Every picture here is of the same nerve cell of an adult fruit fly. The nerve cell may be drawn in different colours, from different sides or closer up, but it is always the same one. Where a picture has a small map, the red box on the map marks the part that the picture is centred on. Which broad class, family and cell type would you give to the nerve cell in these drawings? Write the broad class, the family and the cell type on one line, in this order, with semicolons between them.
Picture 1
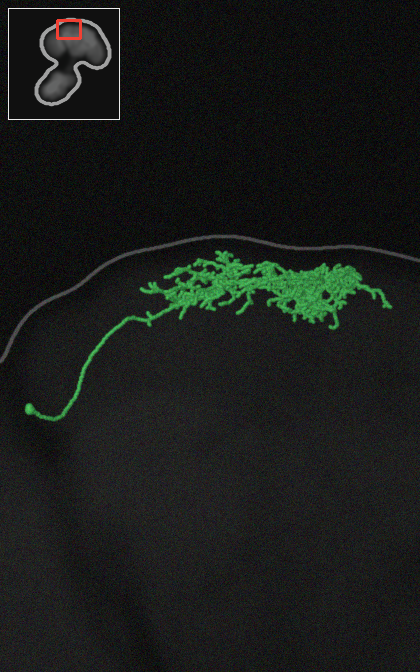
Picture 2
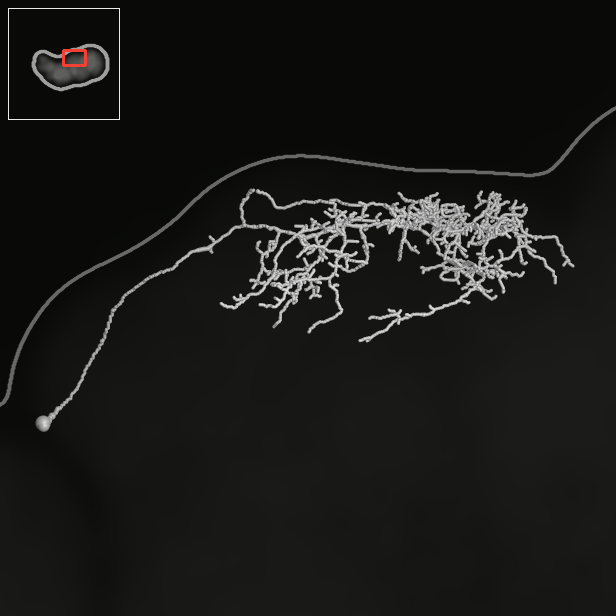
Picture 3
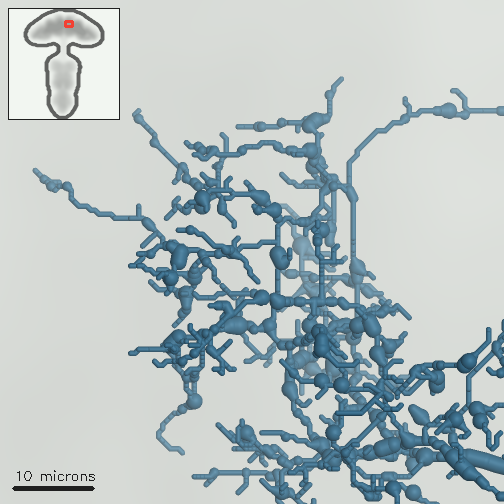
central-brain intrinsic neuron; hemilineage SLPpl3; SMP250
